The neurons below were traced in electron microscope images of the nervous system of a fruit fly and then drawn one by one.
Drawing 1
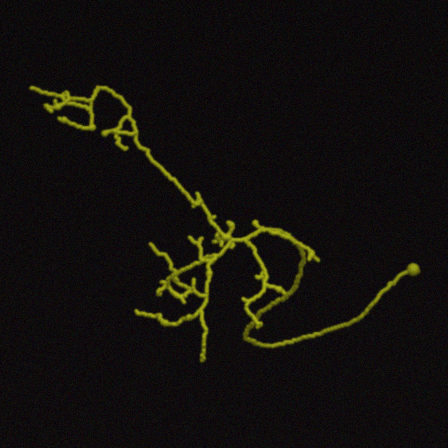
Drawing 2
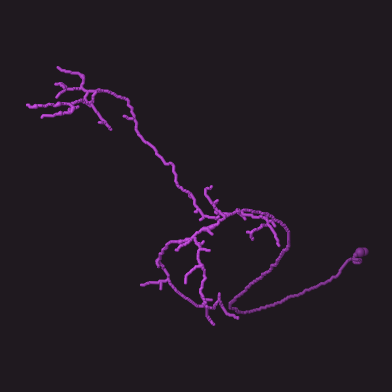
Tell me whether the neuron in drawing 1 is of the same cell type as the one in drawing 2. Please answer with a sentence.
They are of the same cell type.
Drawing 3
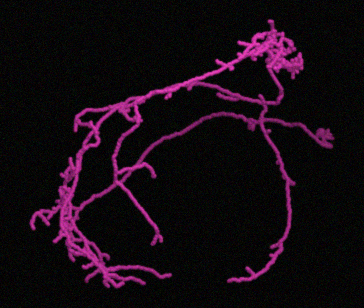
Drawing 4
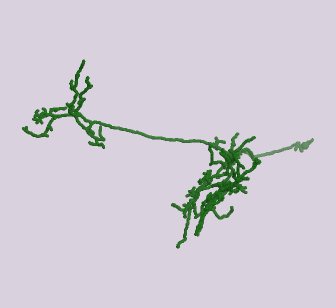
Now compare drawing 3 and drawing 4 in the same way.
They are of different cell types.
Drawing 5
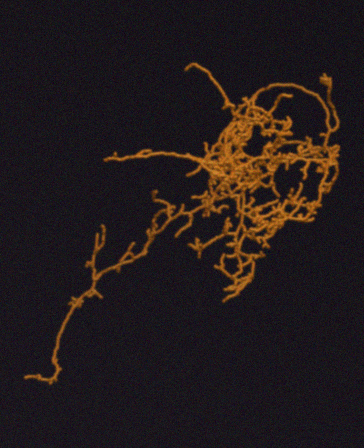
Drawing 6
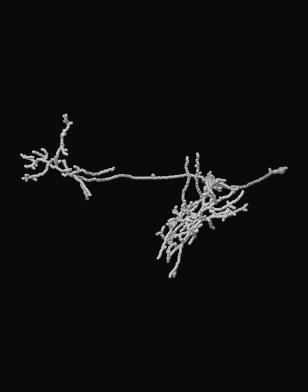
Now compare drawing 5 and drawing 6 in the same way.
They are of different cell types.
